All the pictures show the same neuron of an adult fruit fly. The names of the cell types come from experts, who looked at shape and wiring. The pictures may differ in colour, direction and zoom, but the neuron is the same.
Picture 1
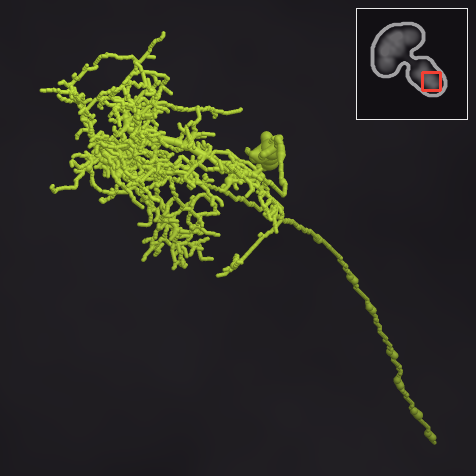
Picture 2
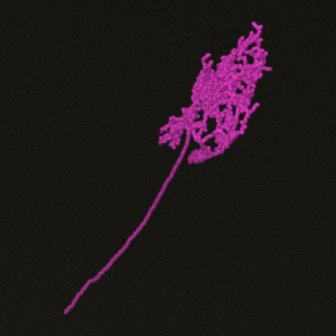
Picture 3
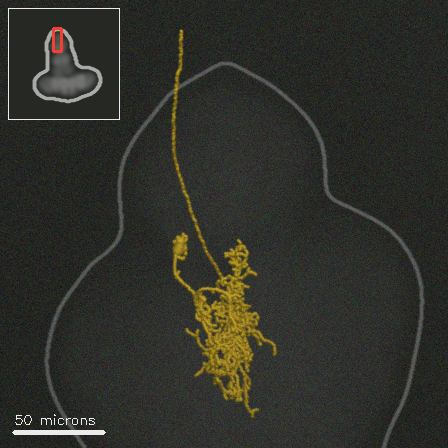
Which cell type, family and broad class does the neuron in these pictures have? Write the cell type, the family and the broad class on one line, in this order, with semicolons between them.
MNad44; MNad; motor neuron of the nerve cord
